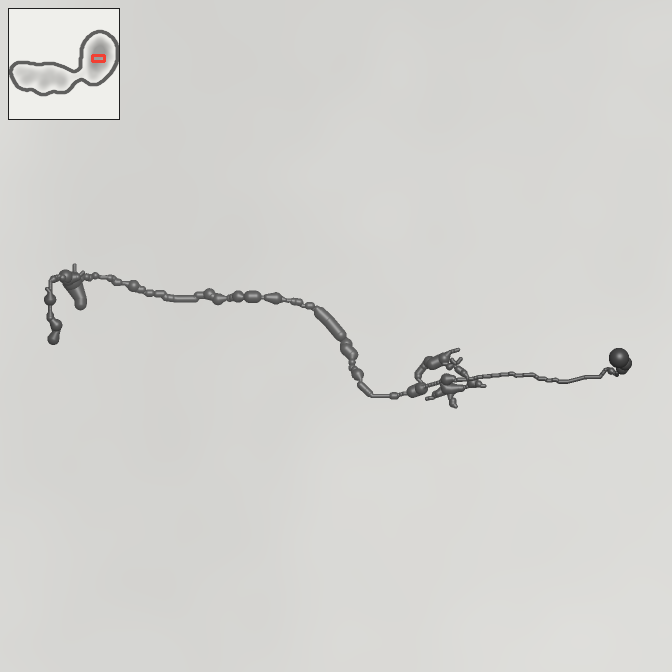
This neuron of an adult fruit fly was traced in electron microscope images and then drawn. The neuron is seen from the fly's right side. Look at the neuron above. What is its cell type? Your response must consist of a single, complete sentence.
Cell type L4 is what this neuron is.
